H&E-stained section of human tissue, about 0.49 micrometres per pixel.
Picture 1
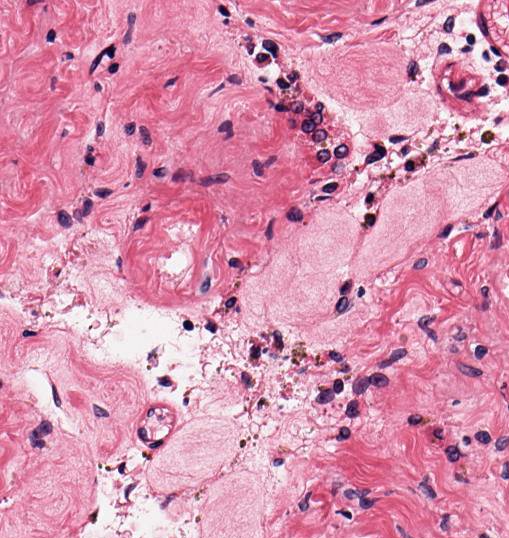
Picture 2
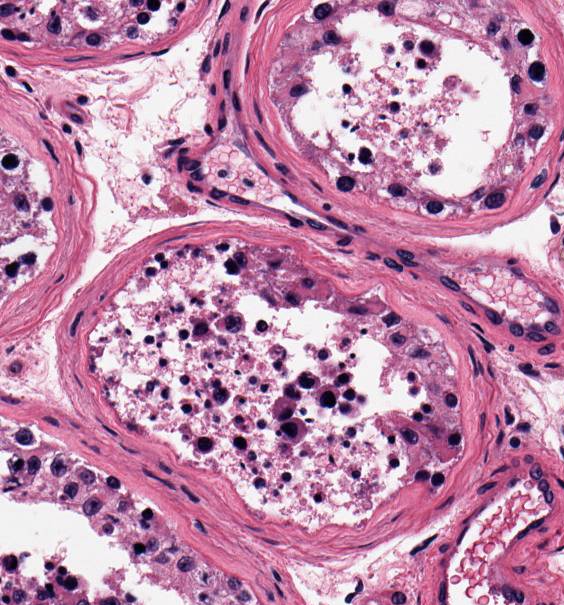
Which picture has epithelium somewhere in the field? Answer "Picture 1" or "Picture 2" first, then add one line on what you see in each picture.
Picture 2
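In picture 1: The whole field is connective tissue stroma with no epithelium anywhere.
In picture 2: The lining of the central tubule is thin and patchy along its wall, with few cells still attached.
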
